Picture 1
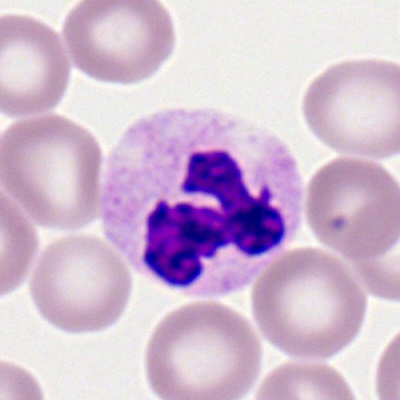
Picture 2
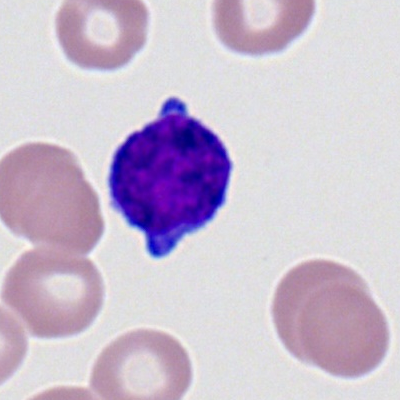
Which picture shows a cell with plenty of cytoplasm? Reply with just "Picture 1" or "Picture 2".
Picture 1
